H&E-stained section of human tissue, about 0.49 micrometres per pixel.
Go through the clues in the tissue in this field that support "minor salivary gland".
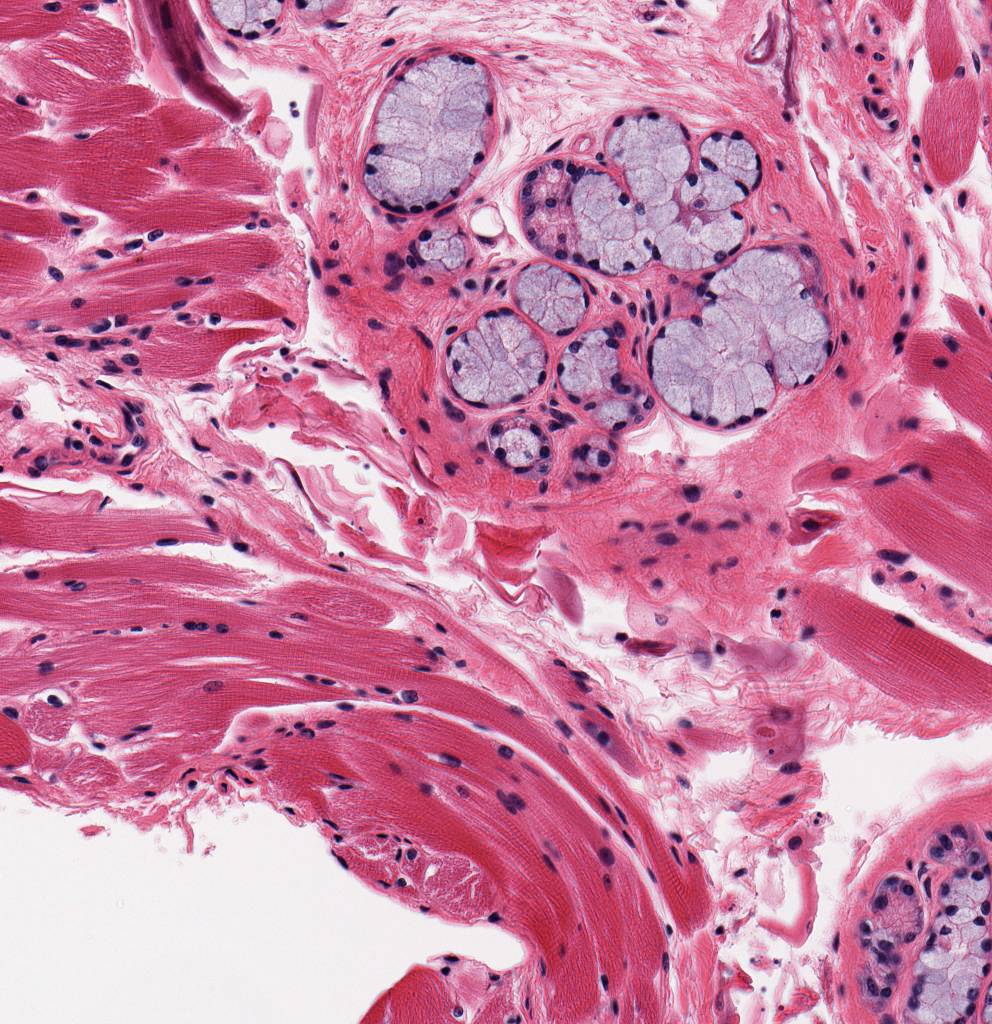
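This is a minor salivary gland, and the acinar cells are where I'd look first: their nuclei are dark and flattened against the base of the cells, at the edge of each acinus.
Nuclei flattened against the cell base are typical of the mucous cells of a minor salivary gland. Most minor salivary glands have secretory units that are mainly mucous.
So those flattened basal nuclei go with the name. There is muscle in the field too, and it is skeletal, with fine cross-striations along the length of the fibres and nuclei lying at the fibre edges. Its bundles run in different directions; in the lower half they curve from the left toward the lower right.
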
